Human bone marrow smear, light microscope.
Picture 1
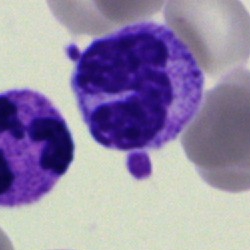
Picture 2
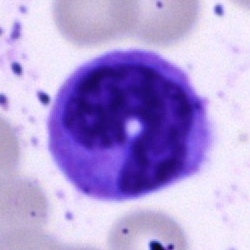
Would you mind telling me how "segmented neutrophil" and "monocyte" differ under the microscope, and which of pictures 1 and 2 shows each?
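Picture 1 shows a segmented neutrophil, and picture 2 shows a monocyte. In picture 1 the cell has a roughly round outline with a smooth edge, and its chromatin is dark purple and coarsely clumped. Its pale lilac cytoplasm is broadest on the right side of the cell and has fine purplish granules scattered through it.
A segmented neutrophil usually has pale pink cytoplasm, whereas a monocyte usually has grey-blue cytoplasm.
In picture 2 the cytoplasm is broadest at the lower left, and the dark purple chromatin is patchy rather than smooth. A pale notch cuts into this nucleus from its lower edge, and a single small round white spot lies near its centre.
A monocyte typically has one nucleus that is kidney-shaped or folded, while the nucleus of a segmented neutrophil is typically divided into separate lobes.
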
